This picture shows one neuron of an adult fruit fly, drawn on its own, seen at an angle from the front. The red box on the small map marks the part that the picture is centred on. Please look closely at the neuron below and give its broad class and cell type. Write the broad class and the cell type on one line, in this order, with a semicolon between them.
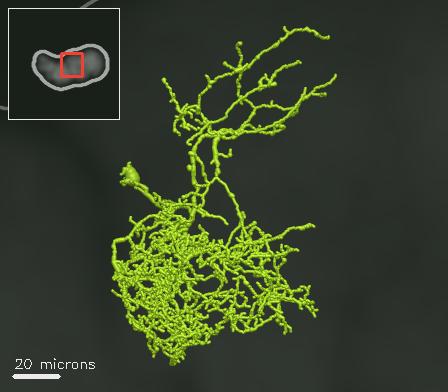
central-brain intrinsic neuron; AVLP565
